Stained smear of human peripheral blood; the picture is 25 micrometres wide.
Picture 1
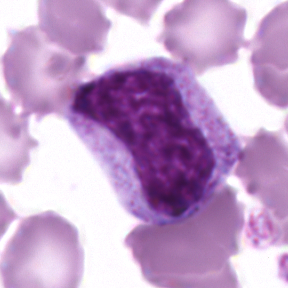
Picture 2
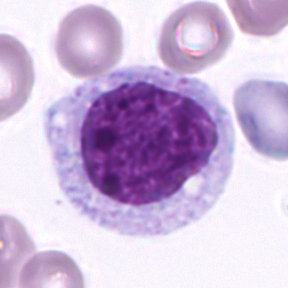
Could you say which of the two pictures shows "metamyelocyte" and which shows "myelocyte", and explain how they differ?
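The metamyelocyte is shown in picture 1 and the myelocyte in picture 2. The clearest difference lies in the nucleus: in picture 1 it is bean-shaped, its concave side facing the lower left, whereas in picture 2 it is a single rounded oval with neither lobes nor a deep fold.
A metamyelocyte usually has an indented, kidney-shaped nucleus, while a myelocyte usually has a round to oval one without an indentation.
The metamyelocyte's chromatin is dark purple and coarsely clumped, and no nucleoli can be seen.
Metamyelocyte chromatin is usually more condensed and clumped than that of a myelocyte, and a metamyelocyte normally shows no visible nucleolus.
Around that nucleus lies a moderate amount of pale lilac cytoplasm with fine reddish-purple granules, inside a smooth outline without projections. The myelocyte is roughly round with a slightly uneven edge and no long hair-like projections; its cytoplasm holds fine, scattered lilac granules and a small clear vacuole at the lower right of the nucleus. It measures about 16 micrometres, its nucleus about 11 micrometres, filling about 50% of the cell's area.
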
